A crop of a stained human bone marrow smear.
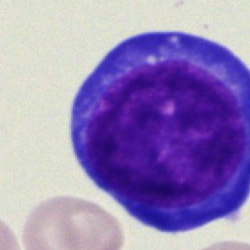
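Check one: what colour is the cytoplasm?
Deep blue.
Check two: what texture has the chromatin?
Finely stippled rather than in coarse dark blocks.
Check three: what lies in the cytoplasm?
No granules are visible, but a few small pale spots sit just above the nucleus.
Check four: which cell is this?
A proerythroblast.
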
